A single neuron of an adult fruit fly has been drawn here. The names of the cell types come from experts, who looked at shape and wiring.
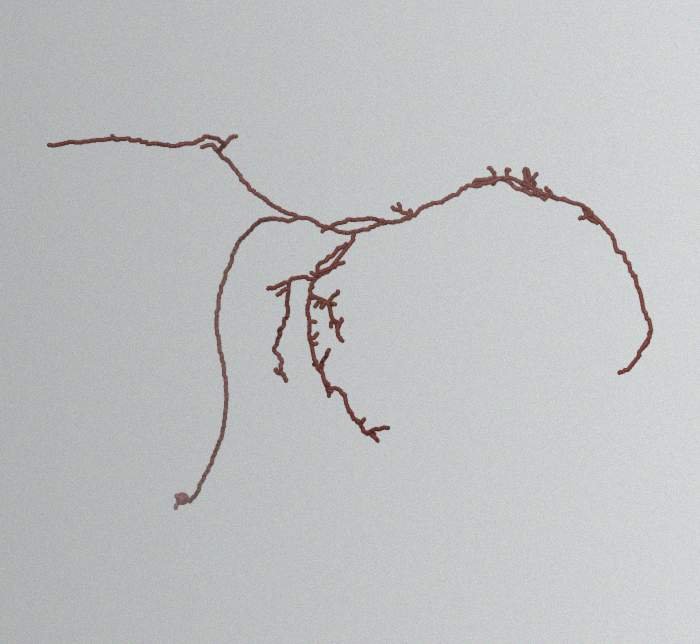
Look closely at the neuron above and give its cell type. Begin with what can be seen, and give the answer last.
Its cell body lies at the lower left of the picture. The picture shows dozens of branch ends. It is a nerve-cord intrinsic neuron. The cell type is IN23B072.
